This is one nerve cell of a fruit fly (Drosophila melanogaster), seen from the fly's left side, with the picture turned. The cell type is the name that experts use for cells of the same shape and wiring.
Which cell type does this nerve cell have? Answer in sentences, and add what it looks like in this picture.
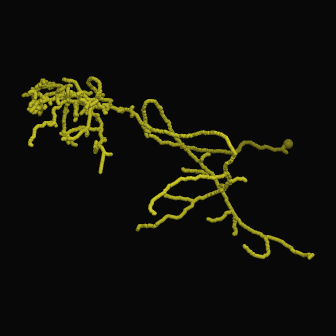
Its cell type is LHAV2b7_b. Its broad class is central-brain intrinsic neuron. Its cell body lies on the right of the picture. As drawn here it is wider than it is tall.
